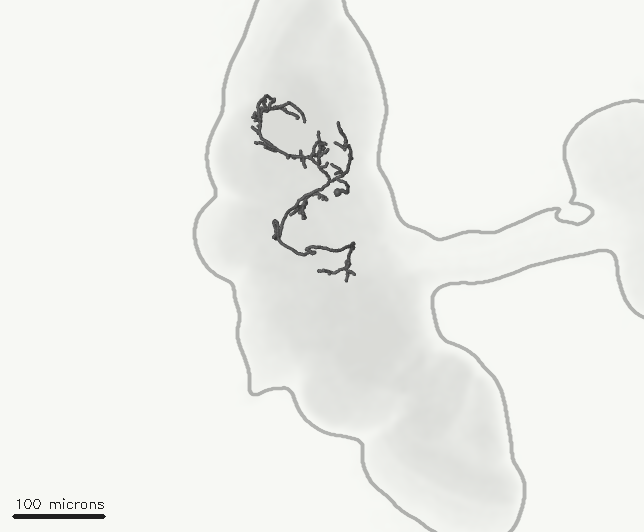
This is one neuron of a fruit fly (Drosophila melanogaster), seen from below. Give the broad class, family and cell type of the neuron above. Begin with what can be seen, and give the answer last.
It lies in the brain. By the scale bar it is about 200 microns tall in this view. Its broad class is central-brain intrinsic neuron. Its family is hemilineage DM6_dorso_lateral. The cell type is SMP378.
